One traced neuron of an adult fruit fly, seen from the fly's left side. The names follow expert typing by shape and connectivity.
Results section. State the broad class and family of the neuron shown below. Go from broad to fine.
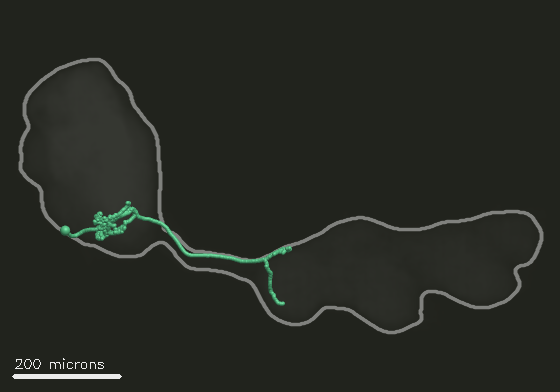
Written: descending neuron; hemilineage MX12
